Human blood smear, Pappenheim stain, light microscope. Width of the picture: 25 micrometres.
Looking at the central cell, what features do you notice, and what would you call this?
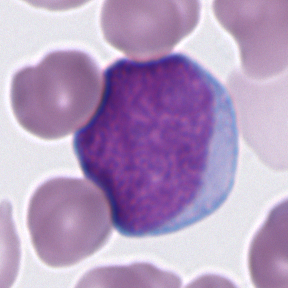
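Notice how the cytoplasm of the central cell forms only a narrow crescent on its right side, with no vacuoles in it. The nucleus is one single mass with no lobes. Follow the cell border all the way round and you'll see it is smooth, with no projections. This cell is a myeloblast.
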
